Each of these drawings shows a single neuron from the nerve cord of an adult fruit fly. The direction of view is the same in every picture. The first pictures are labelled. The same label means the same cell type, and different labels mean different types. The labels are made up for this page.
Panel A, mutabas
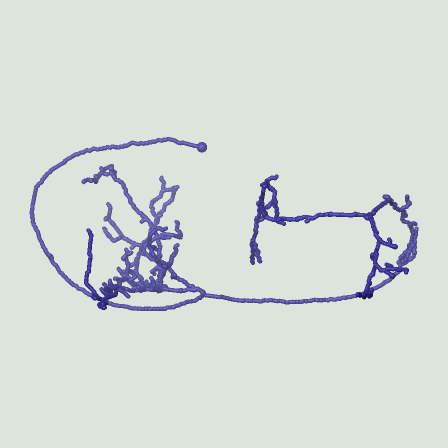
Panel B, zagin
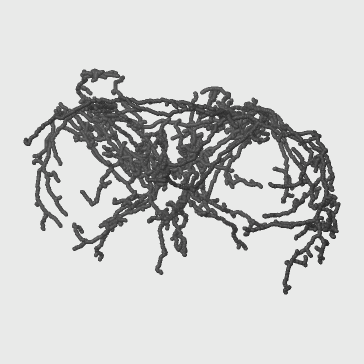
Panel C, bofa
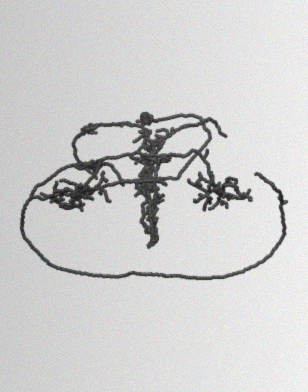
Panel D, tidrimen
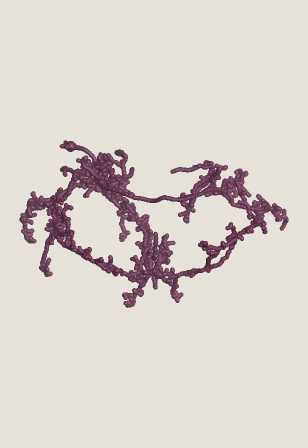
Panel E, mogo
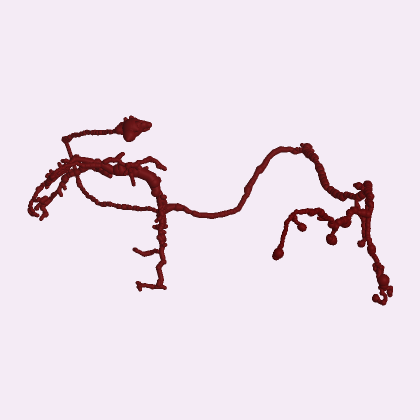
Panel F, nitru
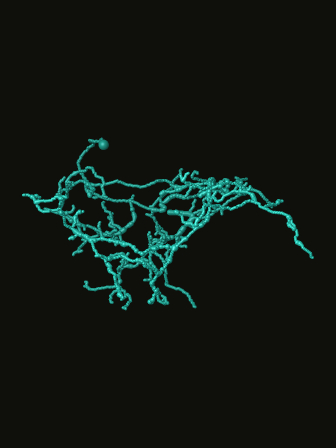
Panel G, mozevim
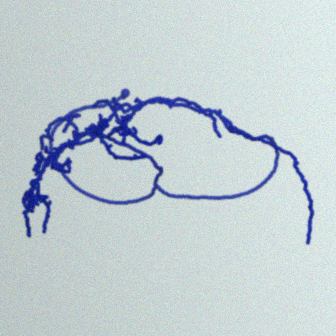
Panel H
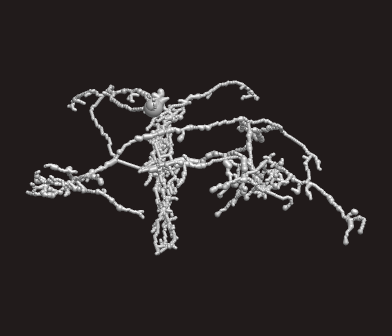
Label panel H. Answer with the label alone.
bofa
